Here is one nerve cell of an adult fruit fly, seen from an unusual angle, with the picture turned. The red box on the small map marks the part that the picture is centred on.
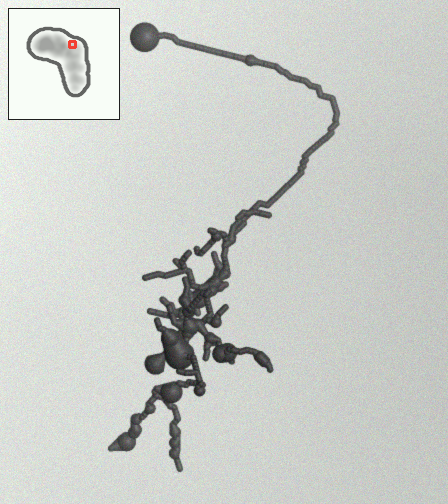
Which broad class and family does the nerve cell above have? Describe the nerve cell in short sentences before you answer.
In this view it is taller than it is wide. It is an optic-lobe intrinsic neuron. The family is Dm.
